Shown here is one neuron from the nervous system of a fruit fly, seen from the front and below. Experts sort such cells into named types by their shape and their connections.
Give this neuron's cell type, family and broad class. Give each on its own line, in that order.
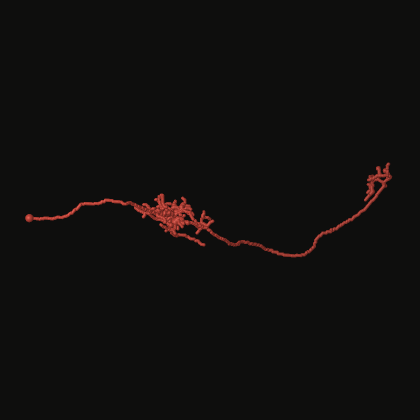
Tm5b
Tm
optic-lobe intrinsic neuron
